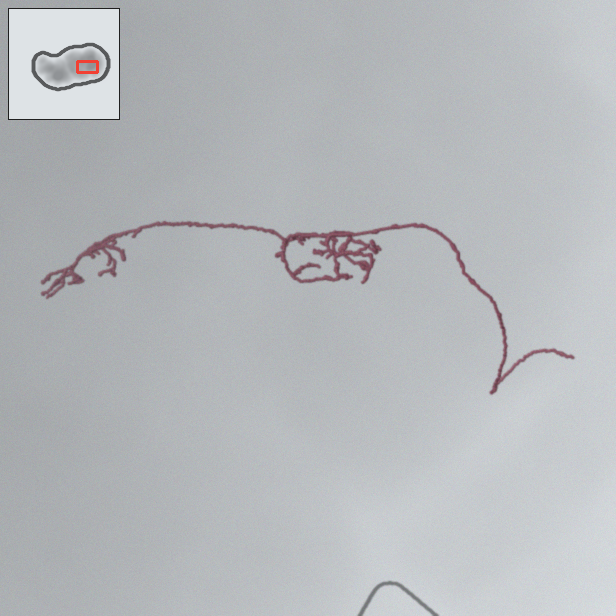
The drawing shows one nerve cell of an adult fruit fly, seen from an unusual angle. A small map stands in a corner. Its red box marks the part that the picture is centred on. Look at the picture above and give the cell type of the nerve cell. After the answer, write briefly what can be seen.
It is of cell type ORN_DP1m. This is a sensory neuron entering the brain. The drawing shows no cell body. In this view it is more than twice as wide as it is tall.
